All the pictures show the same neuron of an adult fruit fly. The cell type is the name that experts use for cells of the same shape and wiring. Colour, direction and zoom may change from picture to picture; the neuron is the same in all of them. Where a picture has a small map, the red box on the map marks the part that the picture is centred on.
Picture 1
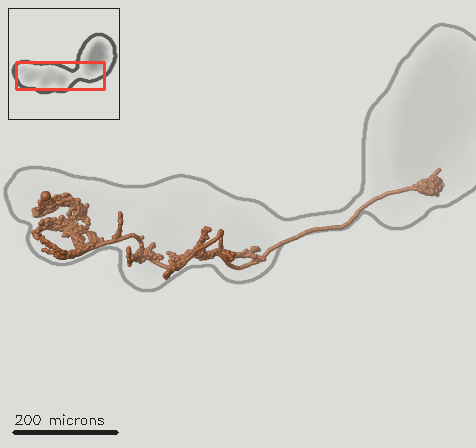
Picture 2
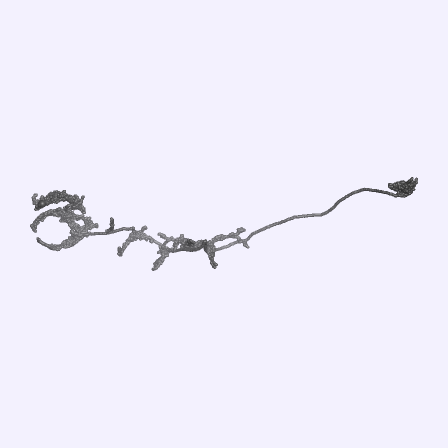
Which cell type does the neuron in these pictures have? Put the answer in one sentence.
The cell type is AN01B002.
